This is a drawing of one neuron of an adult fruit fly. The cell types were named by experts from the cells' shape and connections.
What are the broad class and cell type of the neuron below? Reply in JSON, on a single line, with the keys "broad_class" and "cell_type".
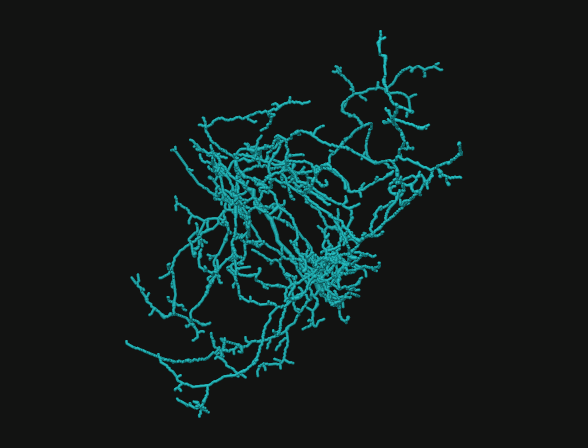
{"broad_class": "central-brain intrinsic neuron", "cell_type": "GNG166"}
